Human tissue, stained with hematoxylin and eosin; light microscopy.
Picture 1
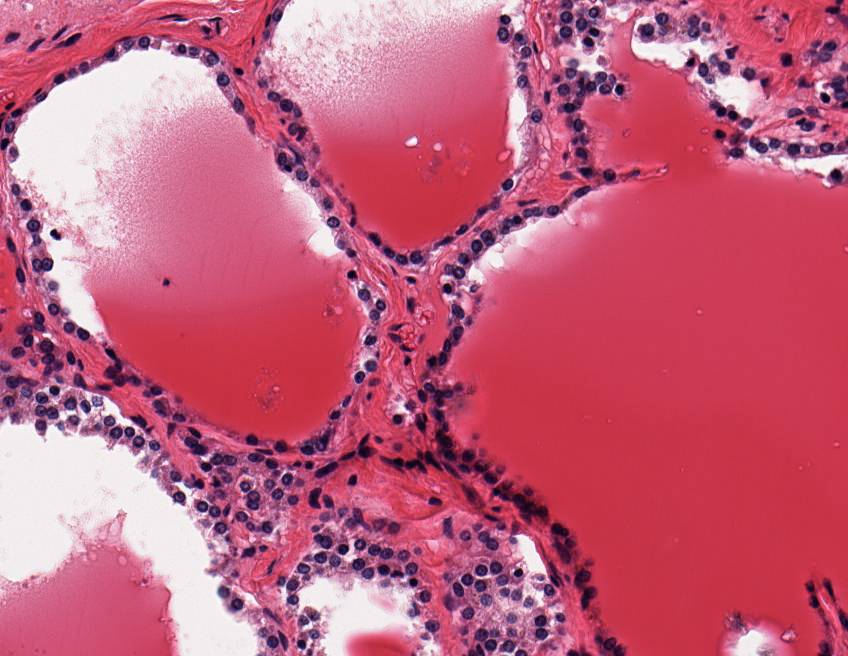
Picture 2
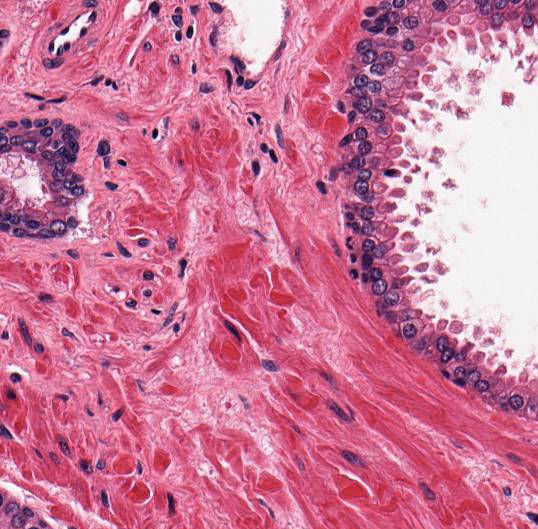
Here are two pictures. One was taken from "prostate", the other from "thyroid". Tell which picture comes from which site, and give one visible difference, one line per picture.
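Picture 1 shows tissue from the thyroid. Each follicle is lined by a single layer of flattened to low cuboidal epithelial cells.
Picture 2 shows tissue from the prostate. The epithelium lining the large lumen is made of tall columnar cells with pale pink cytoplasm toward the lumen.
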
